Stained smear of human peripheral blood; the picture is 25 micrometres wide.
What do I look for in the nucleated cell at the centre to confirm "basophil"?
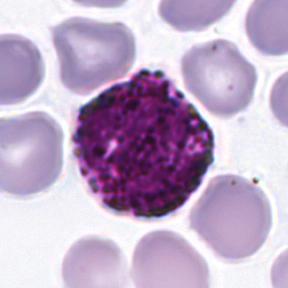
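Start with the coarse, dark purple-black granules crowding the whole cell.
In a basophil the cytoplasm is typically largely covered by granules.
They lie so thickly here that the shape of the nucleus cannot be made out.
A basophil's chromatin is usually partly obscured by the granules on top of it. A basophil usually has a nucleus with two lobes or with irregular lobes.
No such lobes can be seen in this cell. Granules bulge along the margin, beading the outline. A small pale cleft lies just left of the centre.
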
